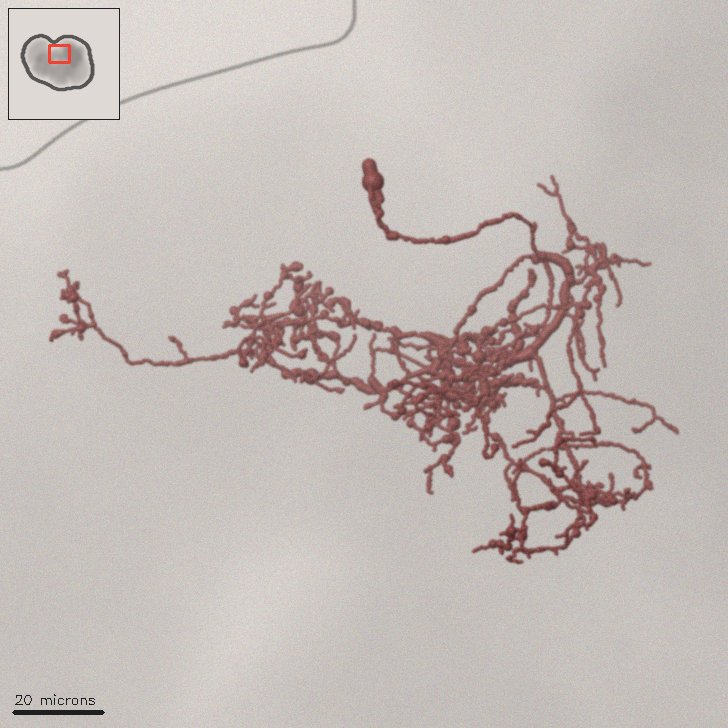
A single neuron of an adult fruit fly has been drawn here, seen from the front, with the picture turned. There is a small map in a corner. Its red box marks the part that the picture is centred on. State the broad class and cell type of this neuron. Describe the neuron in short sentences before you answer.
Its cell body lies at the top of the picture. From left to right in the picture it spans about 140 microns. This is a central-brain intrinsic neuron. The cell type is GNG175.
